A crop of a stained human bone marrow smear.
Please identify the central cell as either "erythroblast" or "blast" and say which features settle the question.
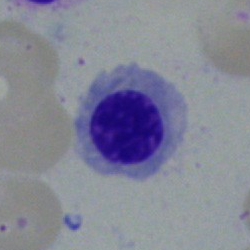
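Erythroblast, not blast. Chromatin dense and dark purple, with a few small paler patches.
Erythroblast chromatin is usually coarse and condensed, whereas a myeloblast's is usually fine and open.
Dense chromatin here fits the erythroblast pattern. Also seen: irregular, ruffled, uneven outline; pale blue cytoplasm on all sides of the nucleus.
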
